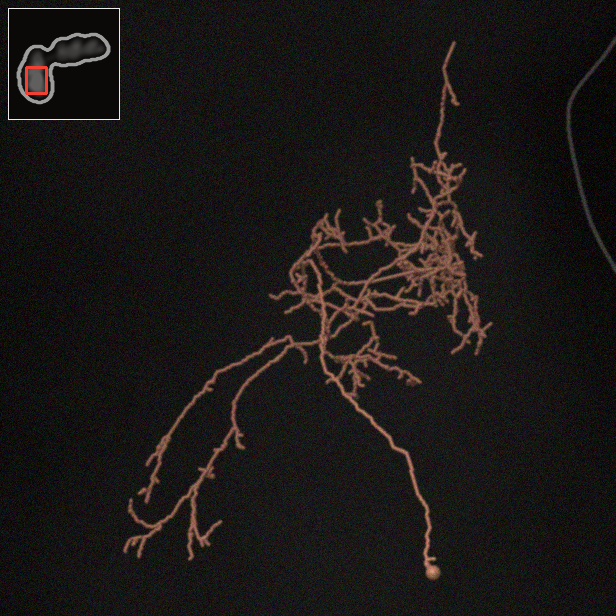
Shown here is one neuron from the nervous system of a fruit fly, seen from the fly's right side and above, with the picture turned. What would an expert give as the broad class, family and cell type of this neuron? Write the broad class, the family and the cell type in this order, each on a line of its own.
central-brain intrinsic neuron
hemilineage DM1_antero_ventral
PS118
